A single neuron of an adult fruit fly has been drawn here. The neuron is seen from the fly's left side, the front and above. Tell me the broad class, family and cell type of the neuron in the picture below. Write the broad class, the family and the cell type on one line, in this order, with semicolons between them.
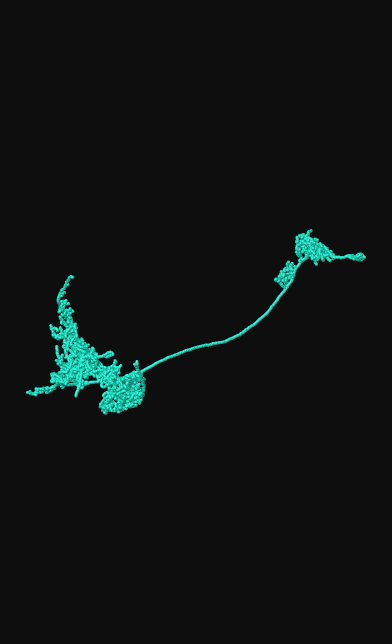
nerve-cord intrinsic neuron; hemilineage 05B; IN05B028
